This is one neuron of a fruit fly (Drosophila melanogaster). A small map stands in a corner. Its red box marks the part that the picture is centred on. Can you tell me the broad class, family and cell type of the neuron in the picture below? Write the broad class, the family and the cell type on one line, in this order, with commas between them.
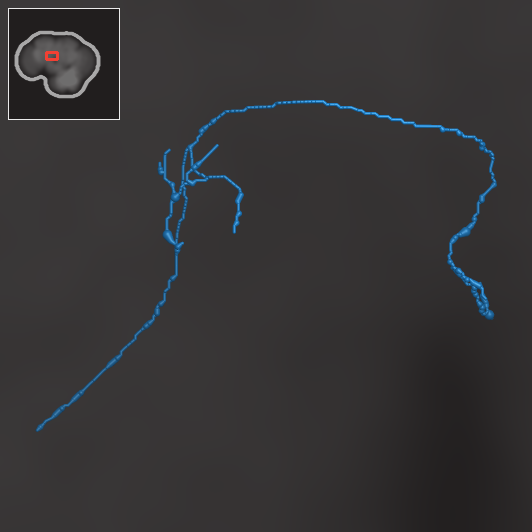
sensory neuron entering the brain, class olfactory, ORN_DM2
